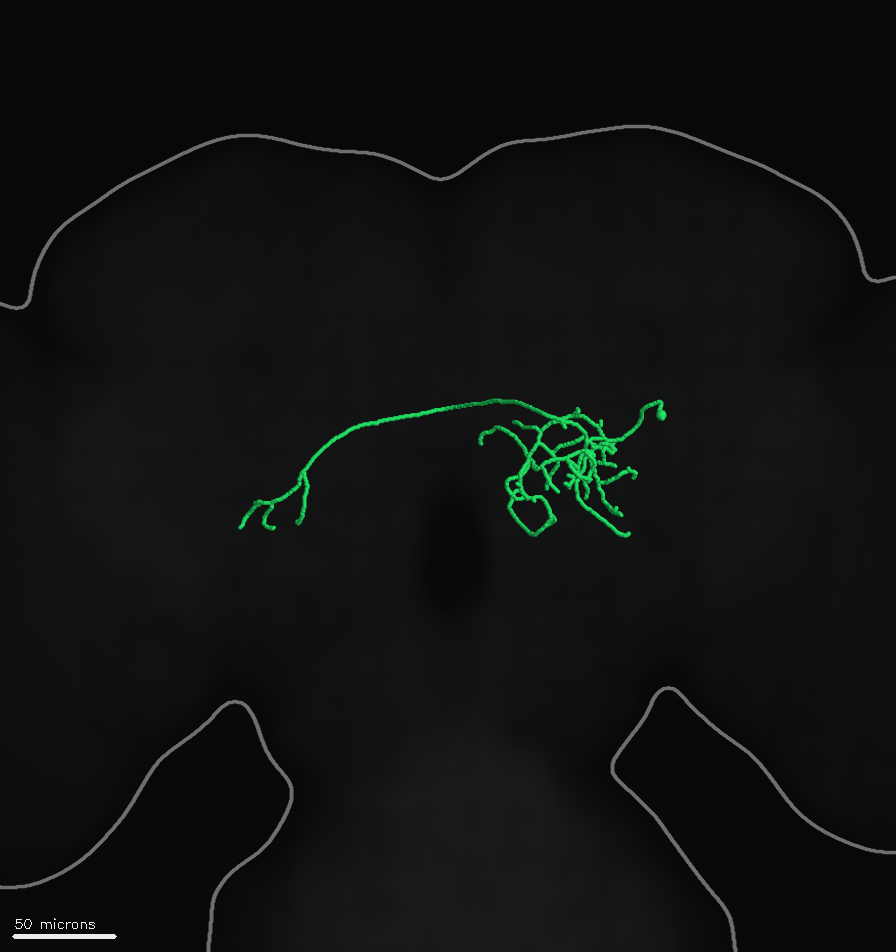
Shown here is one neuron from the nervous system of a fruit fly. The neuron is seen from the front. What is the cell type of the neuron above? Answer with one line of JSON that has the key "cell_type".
{"cell_type": "lLN14"}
